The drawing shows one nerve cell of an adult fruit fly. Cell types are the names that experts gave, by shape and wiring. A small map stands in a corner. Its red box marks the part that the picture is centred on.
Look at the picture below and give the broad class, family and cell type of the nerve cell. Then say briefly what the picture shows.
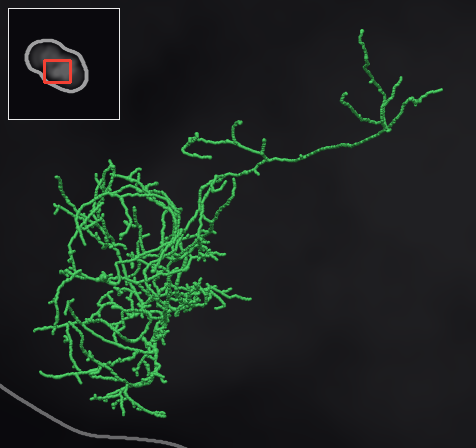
This is a nerve-cord intrinsic neuron. Its family is hemilineage 12A. It is of cell type TN1c_b. Dozens of branch ends can be seen. As drawn here it is about as wide as it is tall.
